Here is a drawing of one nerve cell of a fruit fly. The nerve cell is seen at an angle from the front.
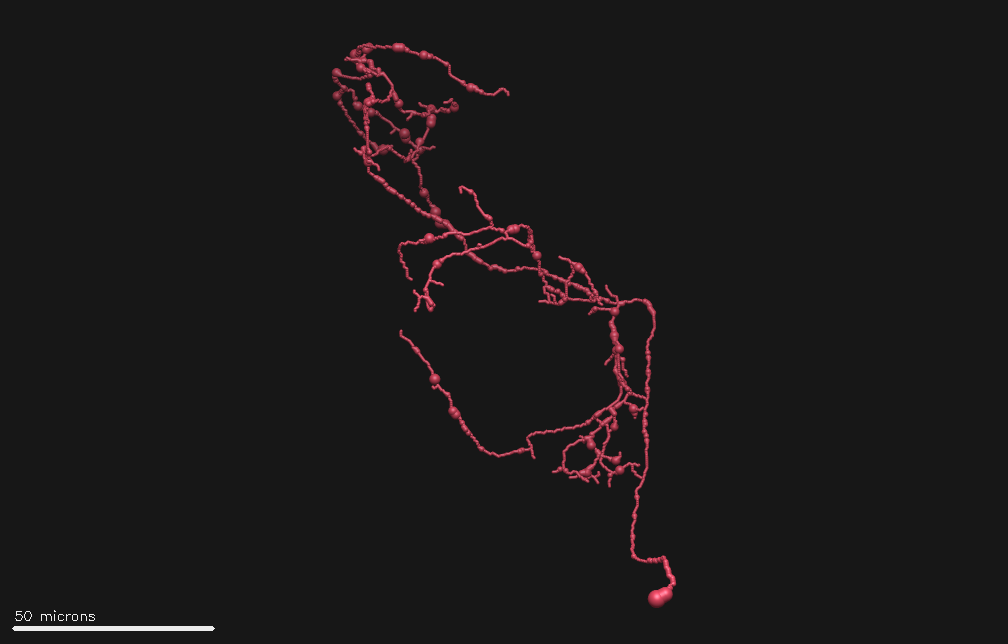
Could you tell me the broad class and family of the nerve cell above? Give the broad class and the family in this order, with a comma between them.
central-brain intrinsic neuron, hemilineage LHa1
